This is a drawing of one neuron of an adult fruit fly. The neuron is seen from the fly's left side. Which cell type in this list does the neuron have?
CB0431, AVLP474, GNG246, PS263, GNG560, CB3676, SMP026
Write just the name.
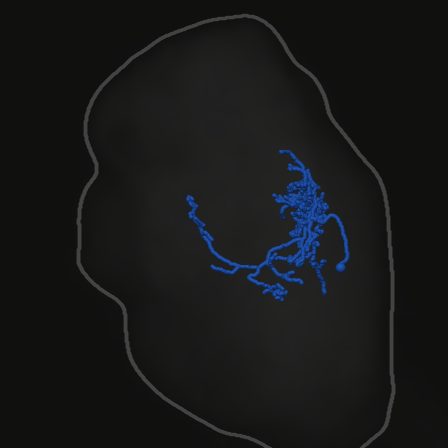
PS263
